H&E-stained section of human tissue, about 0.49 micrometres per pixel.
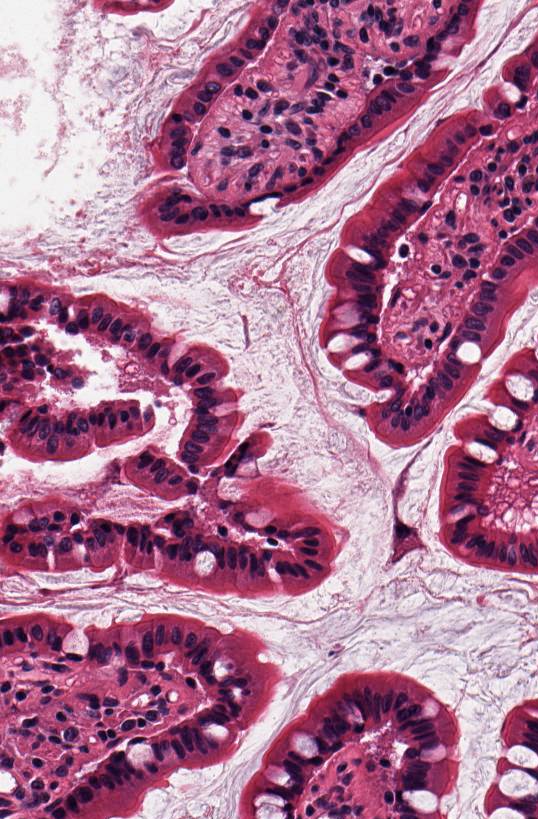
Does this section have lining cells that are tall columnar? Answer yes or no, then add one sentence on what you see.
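Yes. Each projection is covered by a single layer of tall columnar cells with elongated dark nuclei lined up toward the inner core side.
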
